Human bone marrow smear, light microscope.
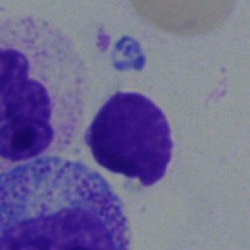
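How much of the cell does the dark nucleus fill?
Almost all of it; no clear rim of cytoplasm remains.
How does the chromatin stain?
Dense and deep purple throughout.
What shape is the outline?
Roughly round, notched at the lower right edge.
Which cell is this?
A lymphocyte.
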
